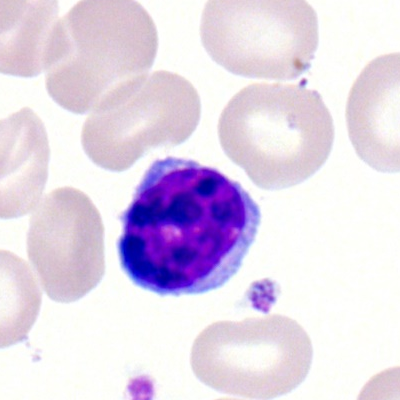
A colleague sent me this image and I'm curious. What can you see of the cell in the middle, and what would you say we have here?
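Looking first at the chromatin, I see it is coarse, clumped into dark purple patches. Around the nucleus the cytoplasm makes only a thin rim, and that rim is pale blue. The outline, I notice, is slightly irregular rather than smoothly round. This is a lymphocyte.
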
